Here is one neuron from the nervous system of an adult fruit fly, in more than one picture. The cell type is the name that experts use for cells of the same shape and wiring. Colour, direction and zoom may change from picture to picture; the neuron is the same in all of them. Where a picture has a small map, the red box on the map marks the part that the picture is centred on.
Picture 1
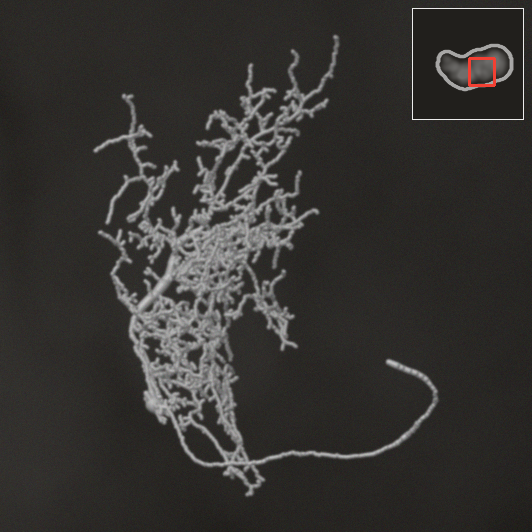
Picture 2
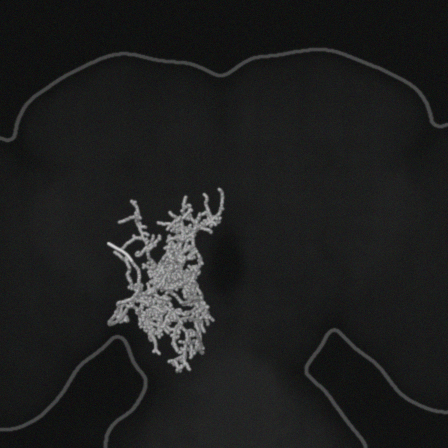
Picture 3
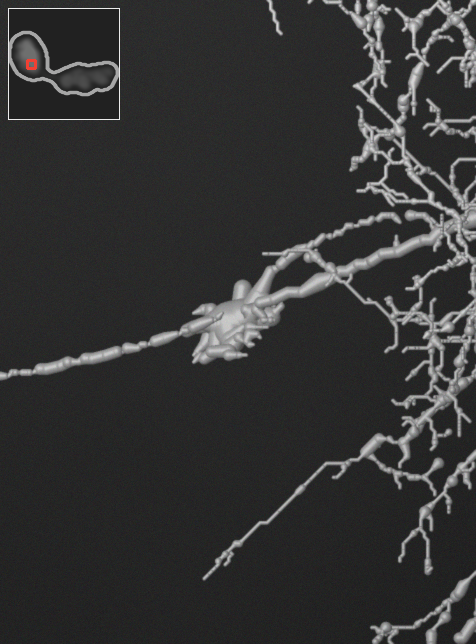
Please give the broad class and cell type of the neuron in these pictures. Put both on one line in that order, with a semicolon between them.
motor neuron of the brain; PS348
